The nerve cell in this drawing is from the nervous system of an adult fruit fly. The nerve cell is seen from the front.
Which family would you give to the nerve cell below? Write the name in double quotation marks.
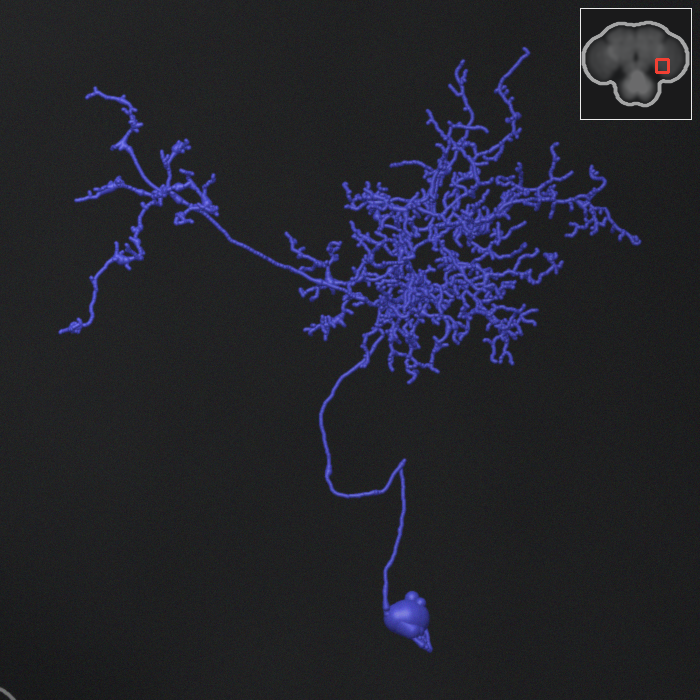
"Tlp"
